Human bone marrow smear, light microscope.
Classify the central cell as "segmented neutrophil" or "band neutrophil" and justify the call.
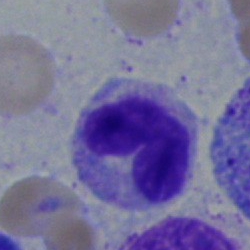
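Band neutrophil rather than segmented neutrophil. The nucleus is bent into a thick C or horseshoe shape, and its chromatin is dense and dark purple.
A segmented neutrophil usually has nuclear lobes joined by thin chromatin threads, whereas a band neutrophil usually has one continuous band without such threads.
In the hollow of the curve, a pale patch of cytoplasm lies in the lower centre of the cell, and fine purplish granules are scattered through the cytoplasm.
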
